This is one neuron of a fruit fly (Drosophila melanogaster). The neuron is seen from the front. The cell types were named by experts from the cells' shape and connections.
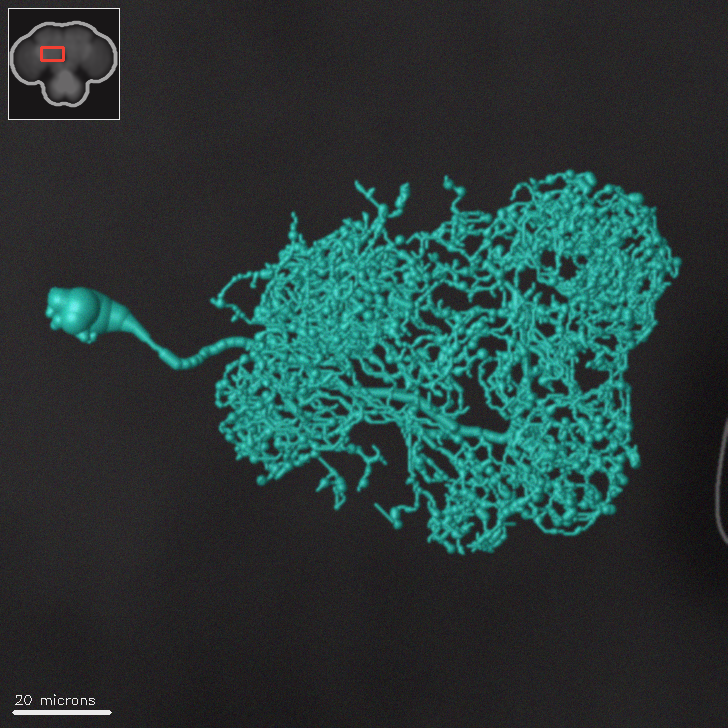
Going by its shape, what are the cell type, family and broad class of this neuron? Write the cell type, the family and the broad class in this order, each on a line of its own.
lLN2T_d
hemilineage ALl1_dorsal
central-brain intrinsic neuron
